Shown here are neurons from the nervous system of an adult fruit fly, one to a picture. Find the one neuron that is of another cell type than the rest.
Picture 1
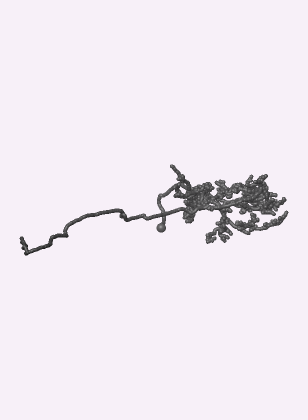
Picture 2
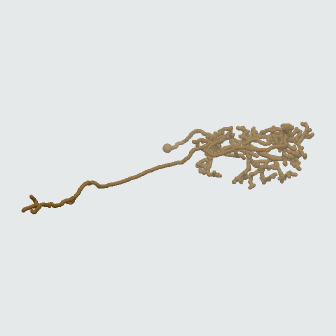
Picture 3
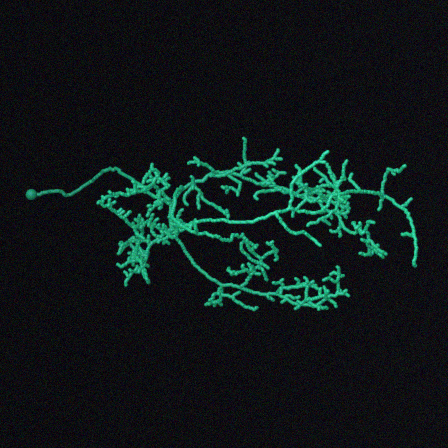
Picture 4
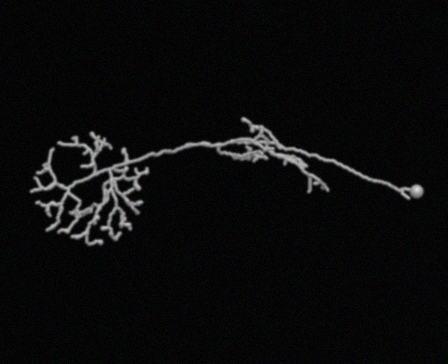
Picture 4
